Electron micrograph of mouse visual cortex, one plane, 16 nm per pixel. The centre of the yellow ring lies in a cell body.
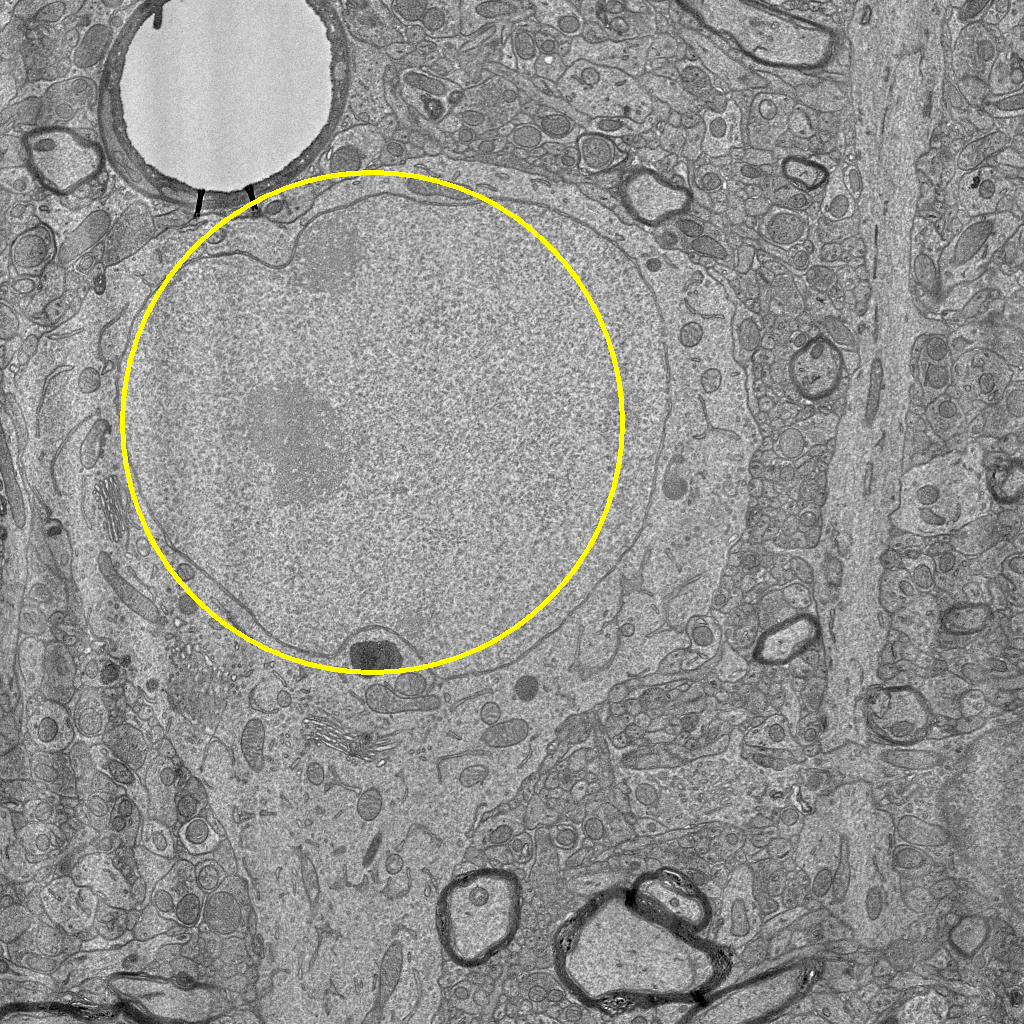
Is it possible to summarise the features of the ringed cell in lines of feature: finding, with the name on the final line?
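Nucleus: large, round, almost whole, filling nearly all of the ring.
Chromatin: pale, finely dispersed, no dark clumps lining the envelope.
Nuclear patch: large, diffuse, darker and granular, in the left half.
Nearby vessel: round pale lumen, just above and to the left of the cell body.
Cell type: excitatory neuron.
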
